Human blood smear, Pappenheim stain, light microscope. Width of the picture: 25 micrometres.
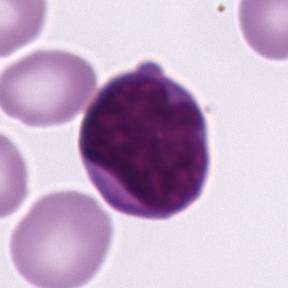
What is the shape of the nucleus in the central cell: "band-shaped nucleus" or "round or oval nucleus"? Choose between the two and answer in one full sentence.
Its nucleus is a round or oval mass rather than a curved band.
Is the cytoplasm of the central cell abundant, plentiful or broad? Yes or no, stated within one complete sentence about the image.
No, the cytoplasm is not plentiful; it forms only a thin rim.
